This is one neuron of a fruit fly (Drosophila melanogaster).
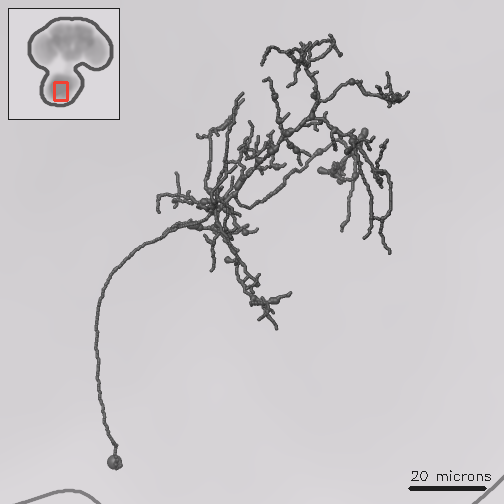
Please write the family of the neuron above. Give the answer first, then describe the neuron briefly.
Its family is hemilineage 04B. This is a nerve-cord intrinsic neuron. By the scale bar it is about 120 microns tall in this view. The picture shows dozens of branch ends.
